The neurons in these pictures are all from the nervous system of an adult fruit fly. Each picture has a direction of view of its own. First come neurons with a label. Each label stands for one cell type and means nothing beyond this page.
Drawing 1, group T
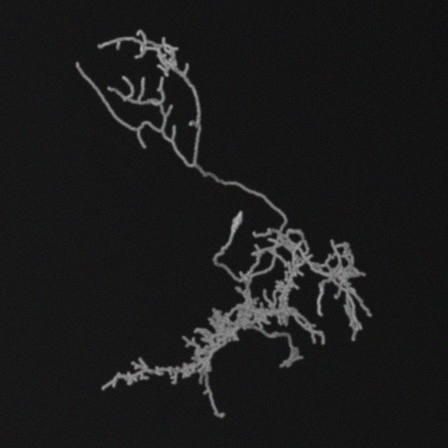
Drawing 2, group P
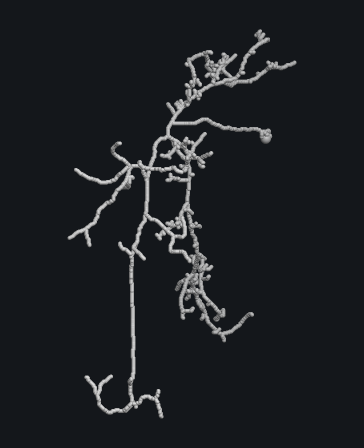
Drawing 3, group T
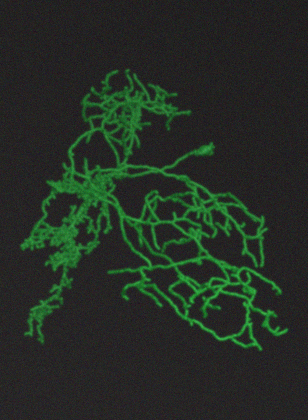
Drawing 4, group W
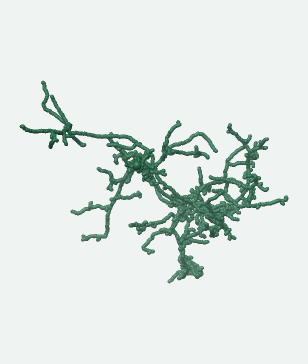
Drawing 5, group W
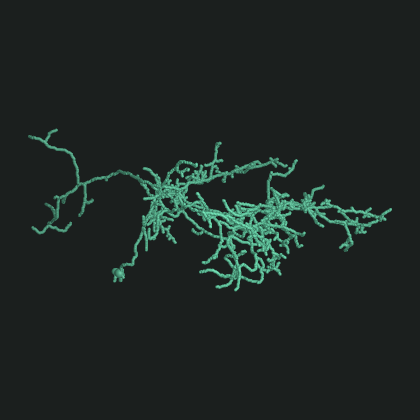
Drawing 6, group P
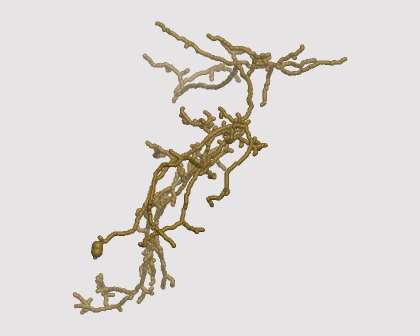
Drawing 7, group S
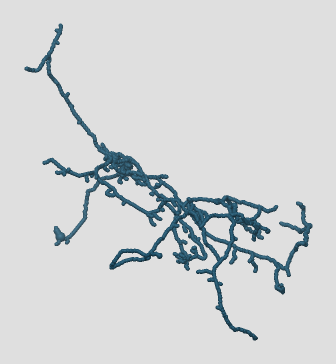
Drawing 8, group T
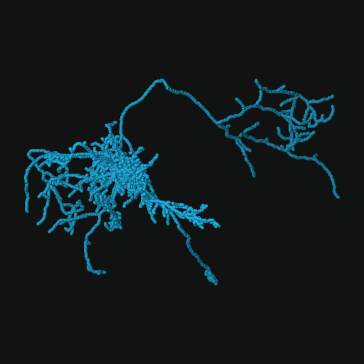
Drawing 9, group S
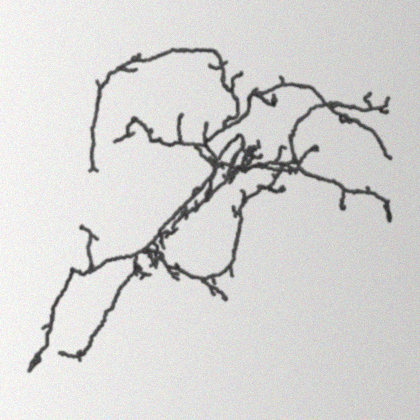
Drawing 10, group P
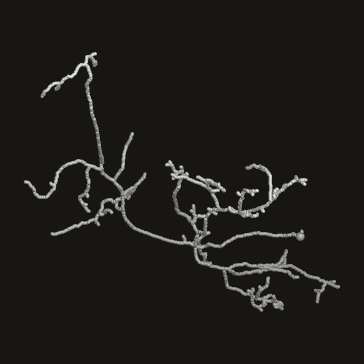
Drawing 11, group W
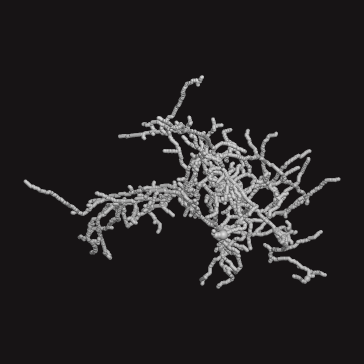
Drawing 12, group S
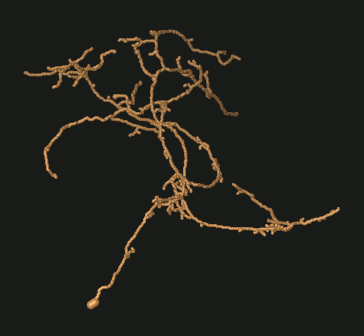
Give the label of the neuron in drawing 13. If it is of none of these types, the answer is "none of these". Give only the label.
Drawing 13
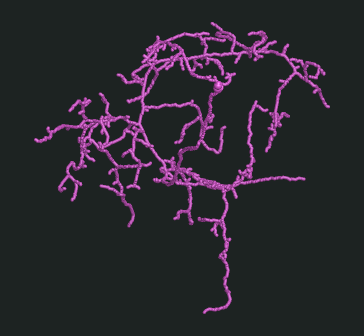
none of these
